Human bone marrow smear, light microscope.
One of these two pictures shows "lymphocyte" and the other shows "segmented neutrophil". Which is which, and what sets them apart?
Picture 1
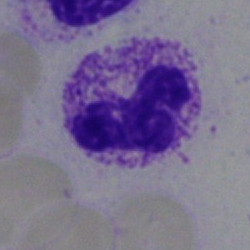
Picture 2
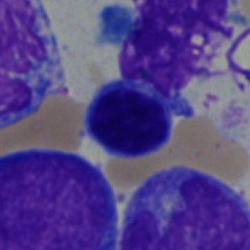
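The central cell in picture 1 is a segmented neutrophil, and the one in picture 2 is a lymphocyte. Both cells are round, the lymphocyte with a smooth edge. In each, the chromatin is dense: dark purple in the segmented neutrophil, a deep, almost uniform dark violet in the lymphocyte.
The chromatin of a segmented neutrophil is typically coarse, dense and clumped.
Neither nucleus shows a visible nucleolus.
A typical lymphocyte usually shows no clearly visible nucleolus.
The clearest contrast lies in the cytoplasm: in the segmented neutrophil many purple granules are scattered through it, with pale cytoplasm between them.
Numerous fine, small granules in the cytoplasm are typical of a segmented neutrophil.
The lymphocyte has no visible granules, and its cytoplasm is scant, at most a very thin rim around the nucleus.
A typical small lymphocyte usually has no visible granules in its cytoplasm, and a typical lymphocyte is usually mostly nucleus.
The neutrophil's nucleus lies mainly in the lower half of the cell. Pale tan red cells lie against the lymphocyte on its left and right.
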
